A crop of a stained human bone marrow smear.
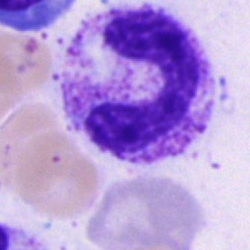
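Band neutrophil at the centre of this stained marrow smear. Notice the nucleus: a curved band like a horseshoe, open toward the left, with dark purple, coarsely clumped chromatin. A moderate amount of pale pinkish cytoplasm fills its hollow, and if you look closely, many small pink-violet granules are scattered through it.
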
